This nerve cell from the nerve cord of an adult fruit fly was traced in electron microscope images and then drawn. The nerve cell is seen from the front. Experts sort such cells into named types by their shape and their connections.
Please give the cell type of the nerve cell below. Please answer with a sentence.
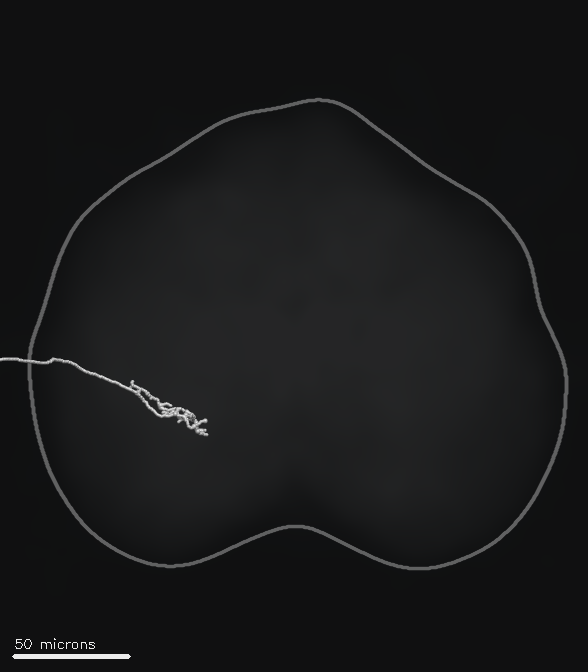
The cell type is SNta18.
